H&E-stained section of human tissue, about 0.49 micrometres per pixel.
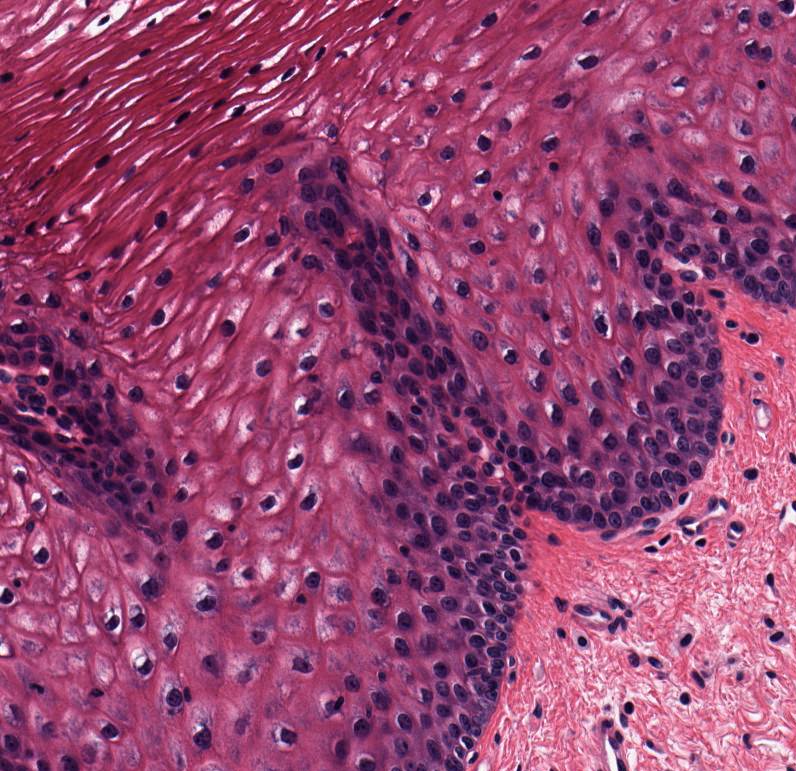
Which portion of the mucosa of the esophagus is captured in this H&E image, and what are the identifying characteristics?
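That's stratified squamous nonkeratinized epithelium; it fills most of the field, with connective tissue only at the lower right. At the upper left the surface cells are compact, flattened and eosinophilic but still keep their elongated nuclei, and there the cells and nuclei lie parallel to the surface. No distinct granular layer with coarse keratohyalin granules sits between the spinous cells and the flattened surface cells.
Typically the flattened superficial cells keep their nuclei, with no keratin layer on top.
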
